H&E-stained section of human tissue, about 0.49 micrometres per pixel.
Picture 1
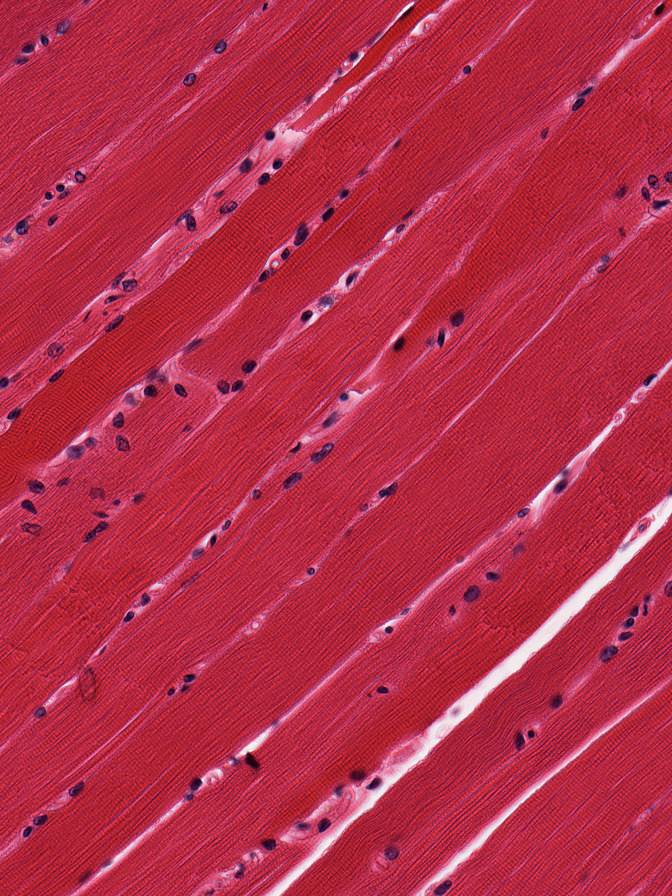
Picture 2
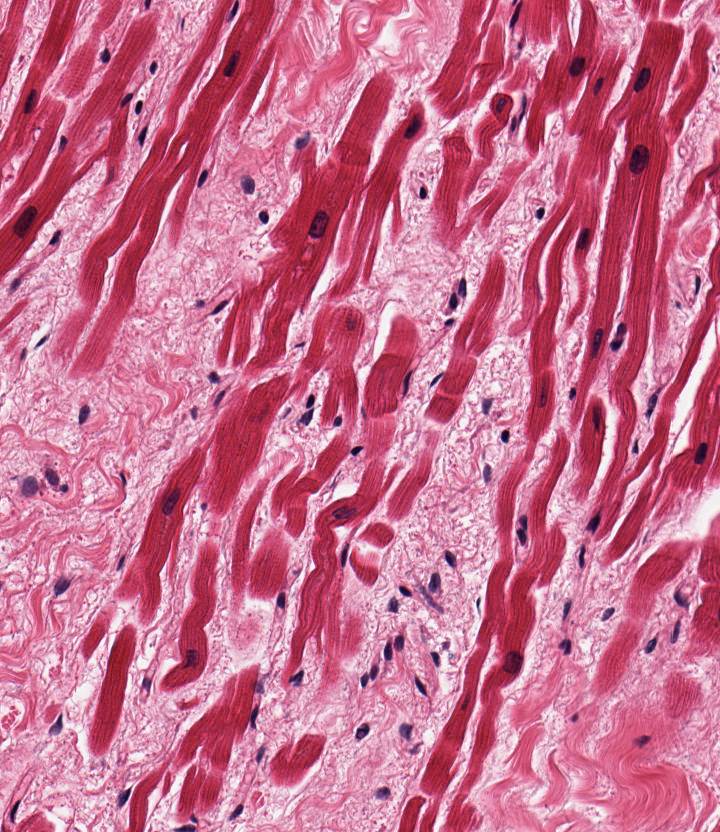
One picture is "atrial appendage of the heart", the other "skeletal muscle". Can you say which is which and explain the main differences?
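Skeletal muscle appears in picture 1, the atrial appendage of the heart in picture 2. The skeletal muscle fibres run as separate, unbranched bands with fine transverse cross-striations across their width, and their cytoplasm is a deep, even eosinophilic red. Their nuclei lie at the fibre edges and in the spaces between fibres, not in the middle. In the atrial appendage, by contrast, some fibres branch and join their neighbours; these are cardiac muscle cells. Small dark oval and spindle-shaped nuclei are scattered through the pale stroma between them, and wavy pink collagen bundles lie in that stroma at the left edge and in the lower right corner. No fat cells are present.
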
